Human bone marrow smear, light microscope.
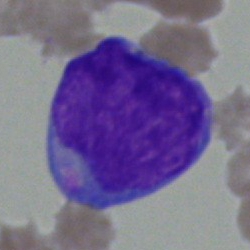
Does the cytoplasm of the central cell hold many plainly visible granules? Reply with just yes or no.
No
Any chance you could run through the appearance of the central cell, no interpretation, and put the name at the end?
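On proportion, the nucleus fills most of the cell and leaves only a narrow rim of cytoplasm. On colour, that cytoplasm is a deep blue. On width, the cytoplasm is widest at the lower left. On pale areas, one zone sits in the cytoplasm at the lower left, beside the nucleus. This one is a blast.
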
